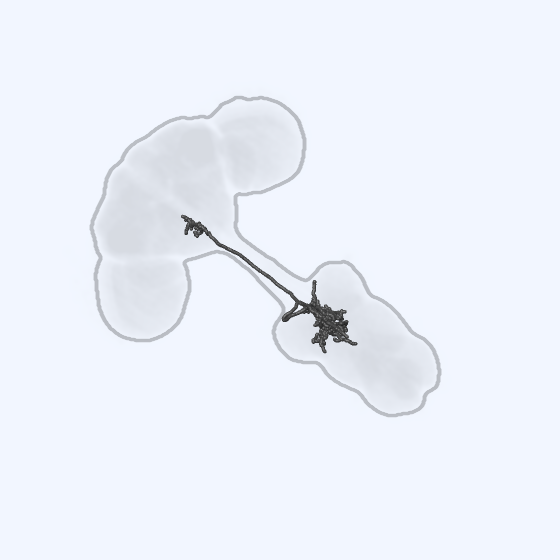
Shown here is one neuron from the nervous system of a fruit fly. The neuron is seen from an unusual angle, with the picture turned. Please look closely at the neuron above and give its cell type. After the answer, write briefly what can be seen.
It is of cell type AN02A016. It is an ascending neuron. It reaches both the brain and the nerve cord, passing through the neck. As drawn here it is wider than it is tall.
